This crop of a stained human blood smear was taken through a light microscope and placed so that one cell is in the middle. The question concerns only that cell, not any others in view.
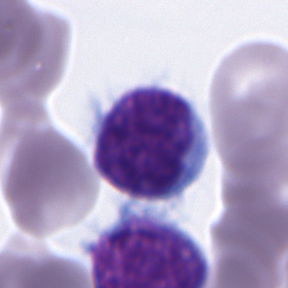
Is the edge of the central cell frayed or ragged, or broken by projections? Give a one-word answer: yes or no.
Yes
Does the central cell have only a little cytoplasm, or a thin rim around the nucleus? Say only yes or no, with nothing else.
Yes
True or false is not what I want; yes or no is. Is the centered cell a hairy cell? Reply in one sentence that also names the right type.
Yes, the central cell of this crop corresponds to a hairy cell.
